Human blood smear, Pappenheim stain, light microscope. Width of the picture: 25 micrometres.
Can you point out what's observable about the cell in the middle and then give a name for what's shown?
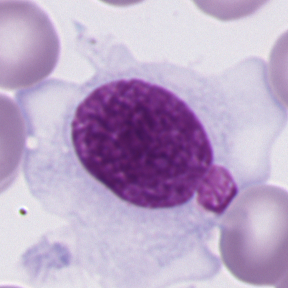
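The outline is irregular, with broad blunt flaps spreading outward. Its chromatin is coarsely clumped, with paler gaps lying between the clumps. No coarse granules are present in the cytoplasm. Against the lower right edge of the nucleus lies a small dark purple angular body. The cell is a hairy cell.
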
